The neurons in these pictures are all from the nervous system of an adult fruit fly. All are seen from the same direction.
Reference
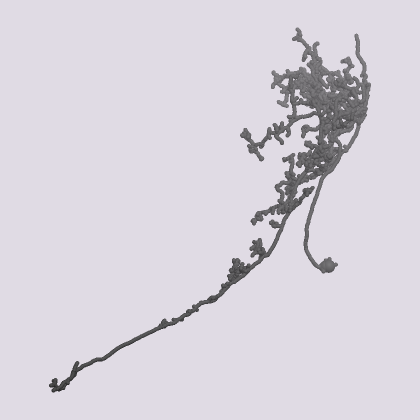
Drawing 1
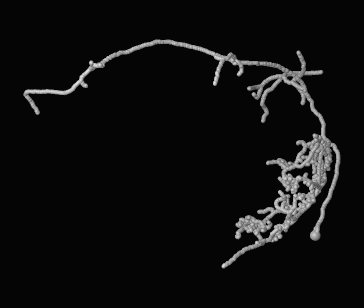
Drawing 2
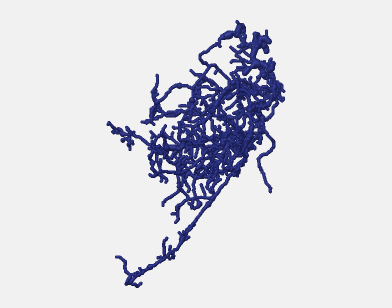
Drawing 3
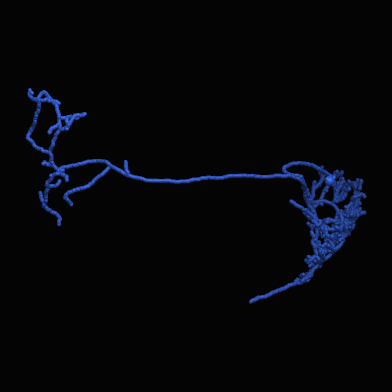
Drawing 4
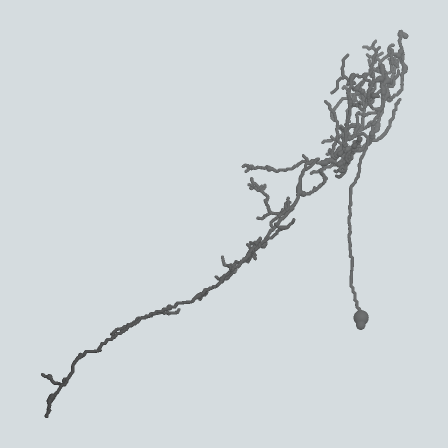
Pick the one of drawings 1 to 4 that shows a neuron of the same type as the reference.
Drawing 4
